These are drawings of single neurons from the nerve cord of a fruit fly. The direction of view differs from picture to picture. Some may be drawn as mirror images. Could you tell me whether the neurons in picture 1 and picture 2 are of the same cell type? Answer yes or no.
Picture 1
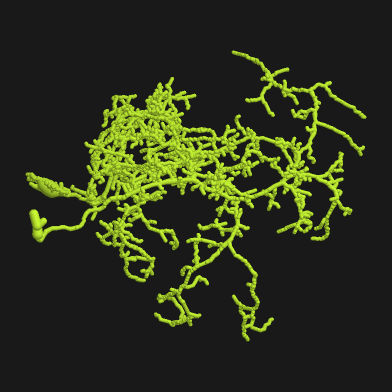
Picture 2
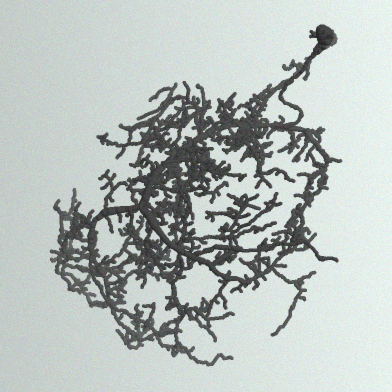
yes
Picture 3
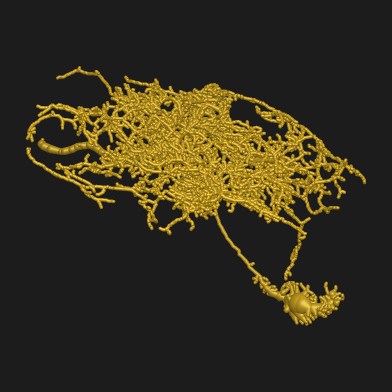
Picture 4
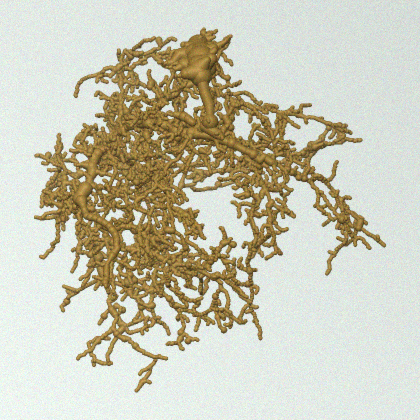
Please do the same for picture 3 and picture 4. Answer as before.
no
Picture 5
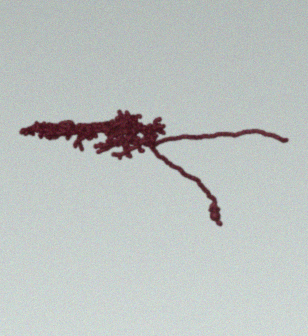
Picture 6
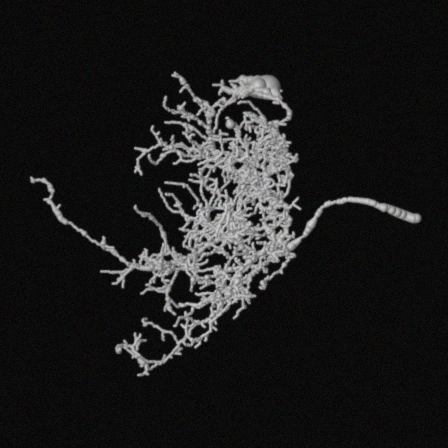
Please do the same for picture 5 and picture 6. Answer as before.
no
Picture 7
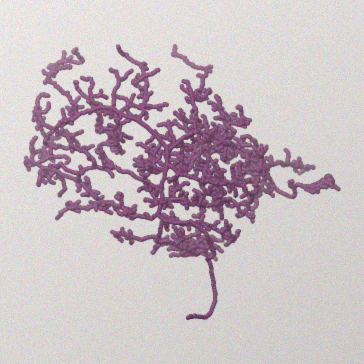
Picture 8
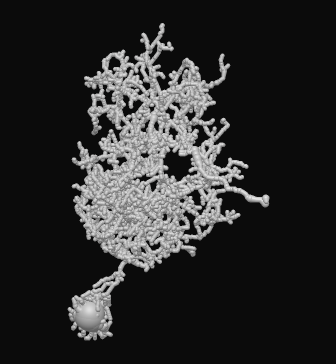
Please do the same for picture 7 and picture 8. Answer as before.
yes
